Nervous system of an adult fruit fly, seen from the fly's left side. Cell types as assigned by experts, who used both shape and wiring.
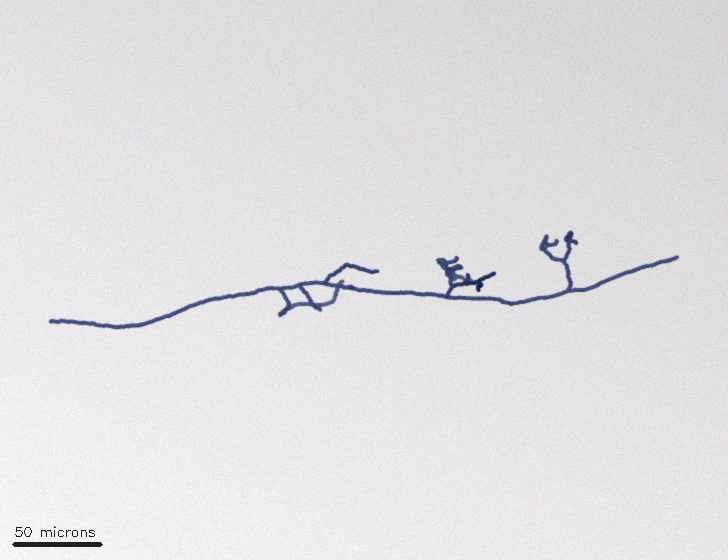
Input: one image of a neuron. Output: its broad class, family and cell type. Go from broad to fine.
descending neuron; hemilineage WEDd1; DNa07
